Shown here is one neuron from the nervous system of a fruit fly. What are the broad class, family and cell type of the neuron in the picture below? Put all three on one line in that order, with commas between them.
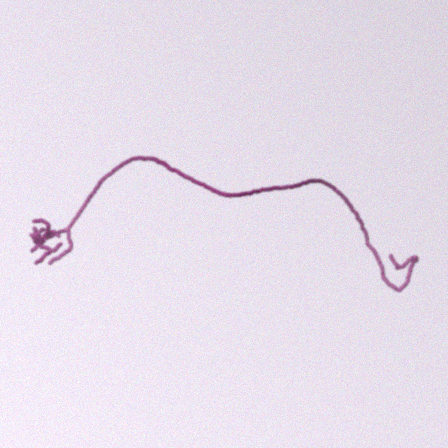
sensory neuron entering the brain, class olfactory, ORN_VA1v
